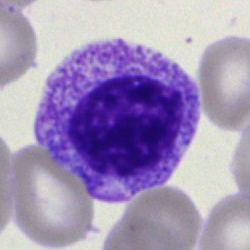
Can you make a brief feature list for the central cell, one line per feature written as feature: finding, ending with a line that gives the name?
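Chromatin: dark purple, fairly dense, mottled pattern
Cytoplasm: a moderate rim around the nucleus
Granules: many, purple, crowding the cytoplasm
Background: pale lilac between the granules
Answer: myelocyte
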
